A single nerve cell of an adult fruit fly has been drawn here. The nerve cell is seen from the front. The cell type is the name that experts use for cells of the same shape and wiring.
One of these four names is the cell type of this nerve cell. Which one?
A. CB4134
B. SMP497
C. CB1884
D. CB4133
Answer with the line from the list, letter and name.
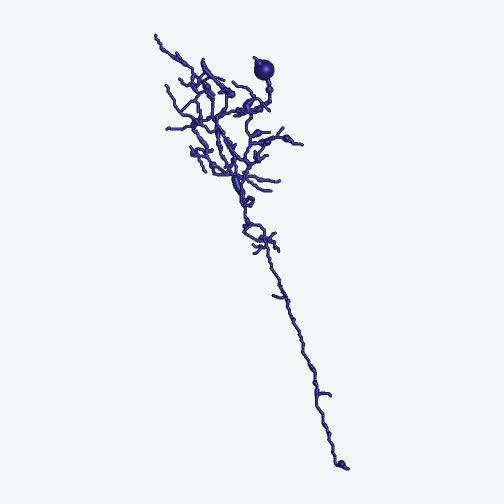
B. SMP497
